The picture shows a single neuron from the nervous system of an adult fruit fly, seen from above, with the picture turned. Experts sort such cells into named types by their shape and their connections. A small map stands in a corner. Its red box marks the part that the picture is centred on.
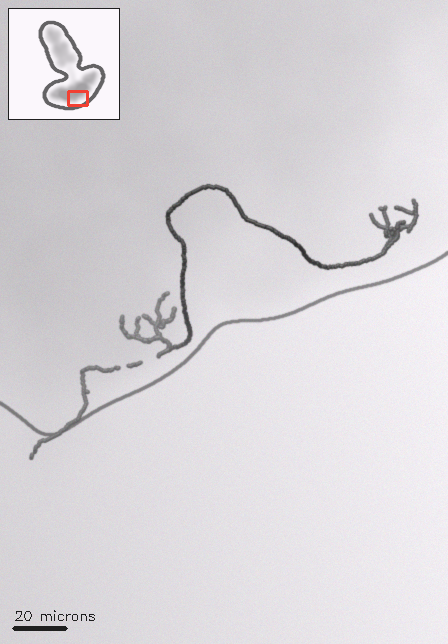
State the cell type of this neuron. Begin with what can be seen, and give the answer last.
It is in the brain and does not reach the nerve cord. The drawing shows no cell body. From left to right in the picture it spans about 150 microns. Its broad class is sensory neuron entering the brain. Its cell type is ORN_VA3.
